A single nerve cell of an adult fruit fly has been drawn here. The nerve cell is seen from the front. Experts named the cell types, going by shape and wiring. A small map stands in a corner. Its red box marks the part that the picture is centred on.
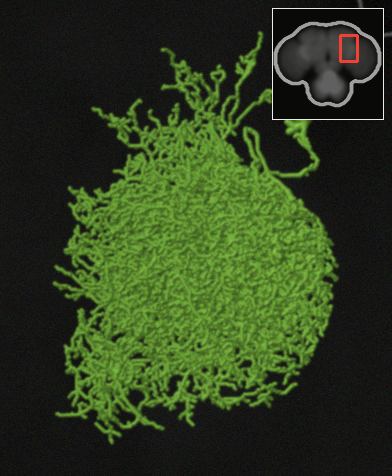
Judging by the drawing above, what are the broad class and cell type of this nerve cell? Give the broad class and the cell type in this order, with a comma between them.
central-brain intrinsic neuron, AVLP001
